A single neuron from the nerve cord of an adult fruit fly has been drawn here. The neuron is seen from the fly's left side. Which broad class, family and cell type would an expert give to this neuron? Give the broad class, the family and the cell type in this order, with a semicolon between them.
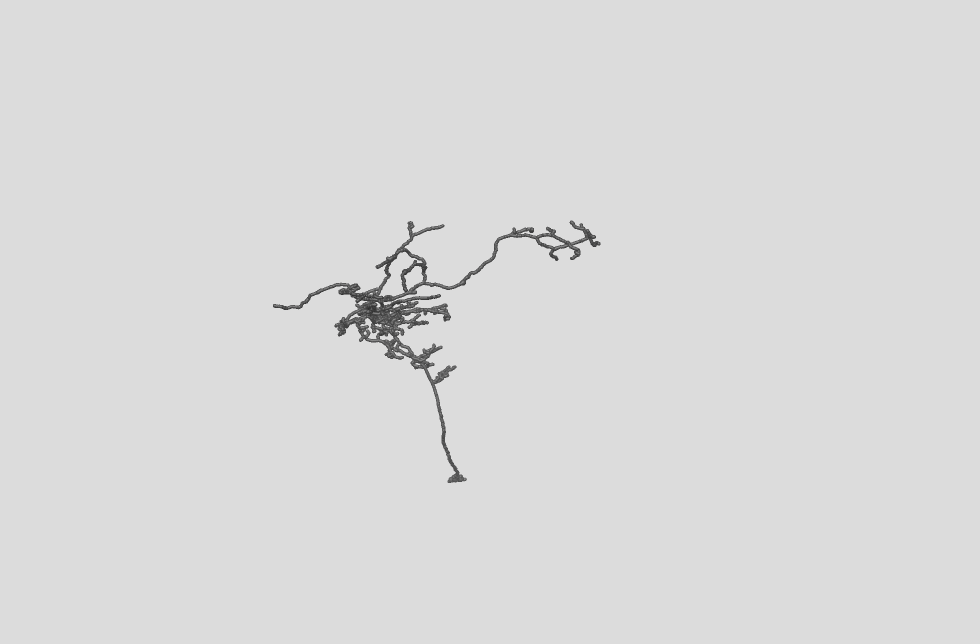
nerve-cord intrinsic neuron; hemilineage 06B; IN06B017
